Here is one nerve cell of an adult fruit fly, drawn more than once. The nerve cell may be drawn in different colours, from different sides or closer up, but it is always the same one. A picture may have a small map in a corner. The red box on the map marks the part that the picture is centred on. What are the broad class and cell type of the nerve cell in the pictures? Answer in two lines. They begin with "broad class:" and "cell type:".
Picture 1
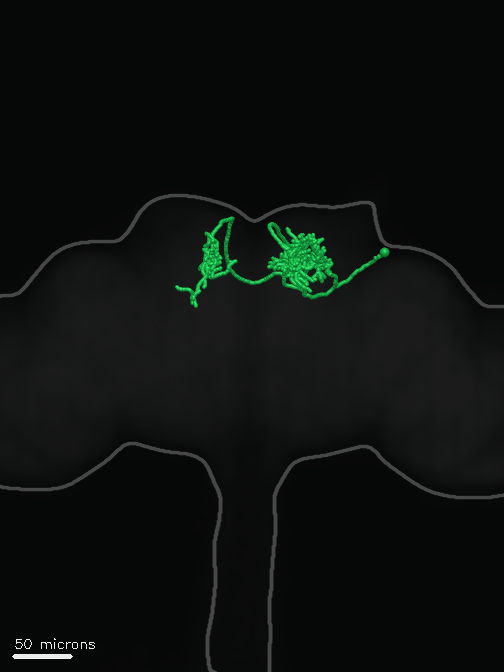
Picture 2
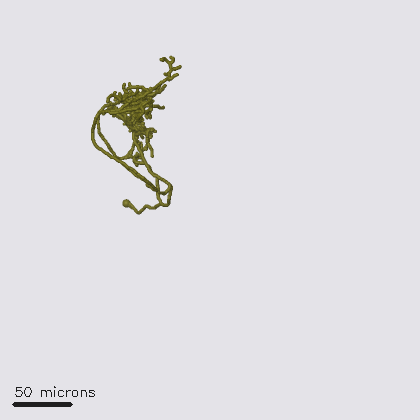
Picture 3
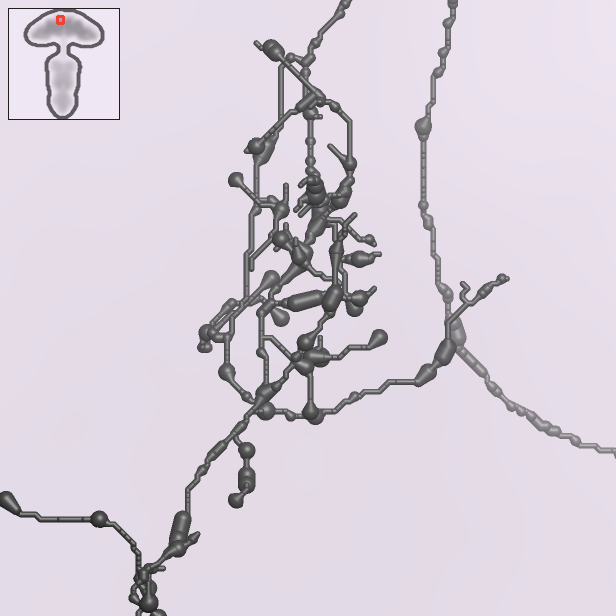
broad class: central-brain intrinsic neuron
cell type: CRE069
